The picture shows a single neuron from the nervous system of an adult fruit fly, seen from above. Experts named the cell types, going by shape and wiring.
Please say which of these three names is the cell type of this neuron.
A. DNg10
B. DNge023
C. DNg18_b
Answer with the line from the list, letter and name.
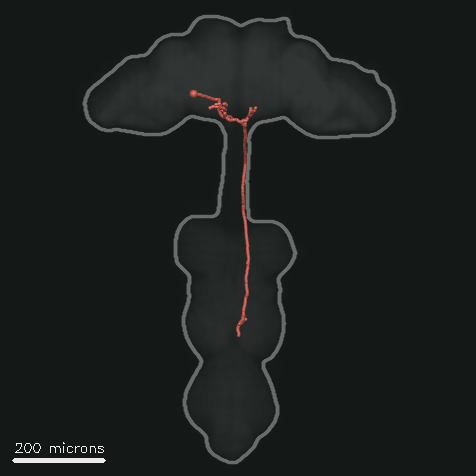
C. DNg18_b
